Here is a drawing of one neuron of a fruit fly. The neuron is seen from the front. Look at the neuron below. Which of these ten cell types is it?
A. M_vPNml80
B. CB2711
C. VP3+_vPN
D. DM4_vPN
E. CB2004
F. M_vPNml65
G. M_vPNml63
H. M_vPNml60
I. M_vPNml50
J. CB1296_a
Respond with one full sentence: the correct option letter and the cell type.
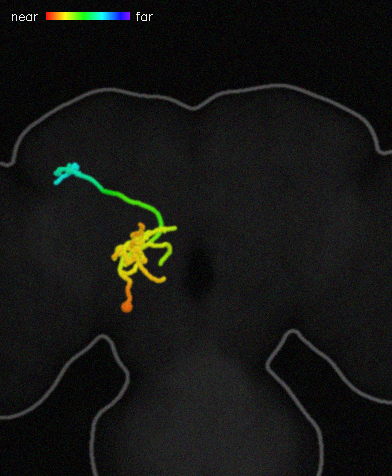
The neuron is a cell of type M_vPNml60, the type in option H.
